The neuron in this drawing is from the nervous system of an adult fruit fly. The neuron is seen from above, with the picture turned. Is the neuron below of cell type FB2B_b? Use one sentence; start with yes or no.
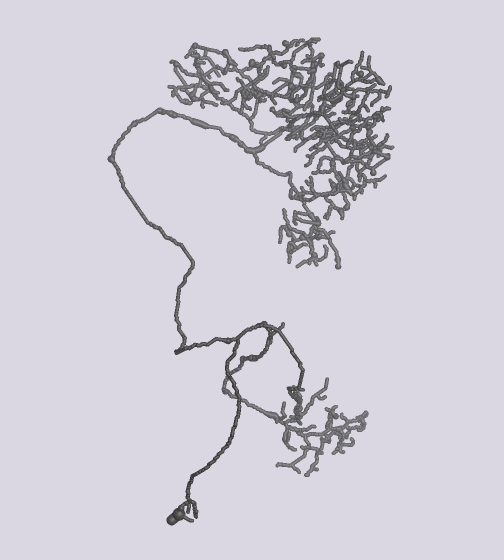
Yes, the neuron belongs in cell type FB2B_b.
